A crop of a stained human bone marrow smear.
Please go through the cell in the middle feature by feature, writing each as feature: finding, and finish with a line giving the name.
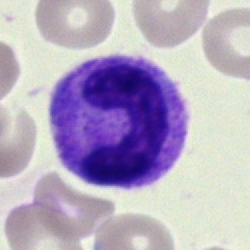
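Outline: round and smooth
Nucleus: curved band shaped like a horseshoe
Hollow of nuclear curve: faces left
Cytoplasm: lilac-pink, filling the hollow of the curve
Cell: band neutrophil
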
